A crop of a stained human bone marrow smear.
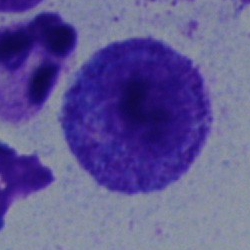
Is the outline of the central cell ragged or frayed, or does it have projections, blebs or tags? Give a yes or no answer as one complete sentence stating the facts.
Yes, the cell's outline is ragged or frayed, or carries projections, blebs or tags.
